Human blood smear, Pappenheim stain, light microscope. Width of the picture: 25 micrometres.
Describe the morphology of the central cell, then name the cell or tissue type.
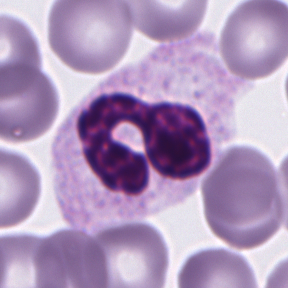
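Point one, the nucleus has two lobes joined along the top, and the left lobe curves around a small pale opening. Point two, no nucleoli are visible. Point three, the cytoplasm is abundant and pale pinkish-lilac. The cell is a segmented neutrophil.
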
